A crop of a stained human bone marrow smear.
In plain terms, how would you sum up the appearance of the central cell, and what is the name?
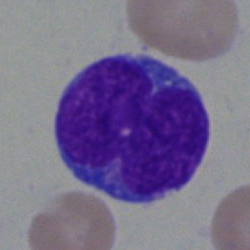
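Nucleus first: it fills most of the cell and is indented by a notch at its upper right. Chromatin: stains dark purple. Cytoplasm: most visible at the lower left. Name: blast.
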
